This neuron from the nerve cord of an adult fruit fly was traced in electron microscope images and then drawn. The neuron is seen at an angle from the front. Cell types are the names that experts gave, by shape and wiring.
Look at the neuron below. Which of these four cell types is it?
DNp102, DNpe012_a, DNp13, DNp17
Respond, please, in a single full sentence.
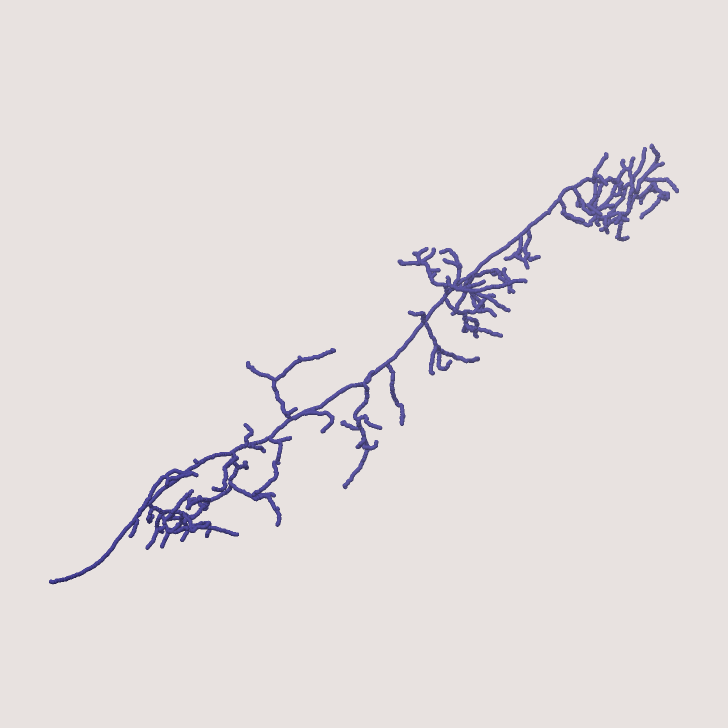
This neuron is a member of the DNp13 cell type.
